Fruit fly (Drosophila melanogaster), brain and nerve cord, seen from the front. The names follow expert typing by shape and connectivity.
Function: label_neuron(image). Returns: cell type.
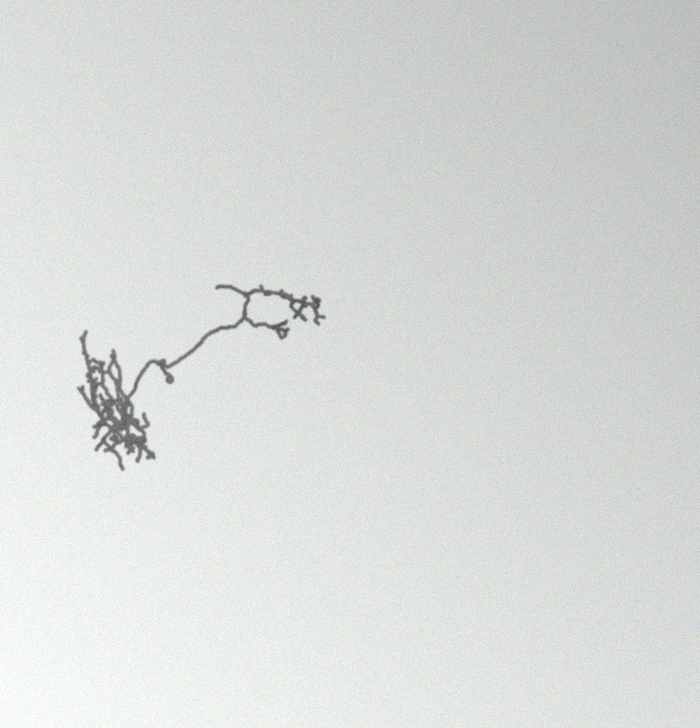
LC37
